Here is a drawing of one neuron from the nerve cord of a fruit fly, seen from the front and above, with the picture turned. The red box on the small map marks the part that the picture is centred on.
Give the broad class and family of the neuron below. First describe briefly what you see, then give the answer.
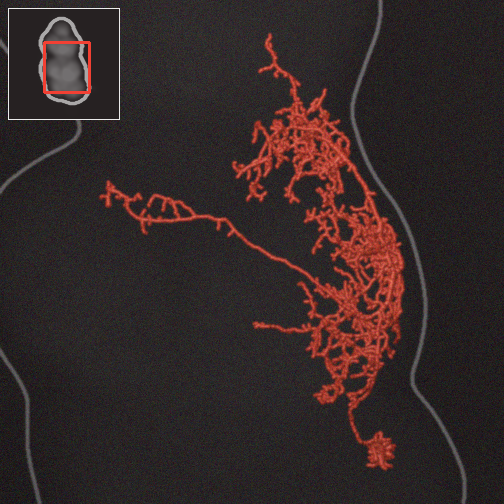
The picture shows dozens of branch ends. In this view it is taller than it is wide. This is a nerve-cord intrinsic neuron. Its family is hemilineage 03B.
